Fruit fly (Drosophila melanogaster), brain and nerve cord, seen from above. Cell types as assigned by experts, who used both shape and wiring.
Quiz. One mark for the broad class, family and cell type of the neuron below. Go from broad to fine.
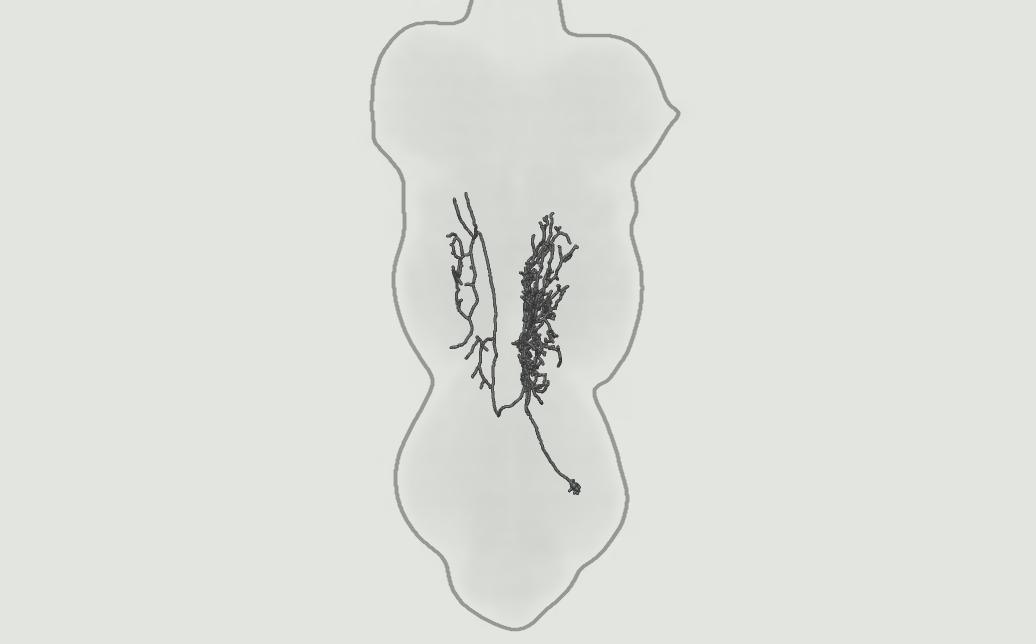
nerve-cord intrinsic neuron; hemilineage 07B; IN07B019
